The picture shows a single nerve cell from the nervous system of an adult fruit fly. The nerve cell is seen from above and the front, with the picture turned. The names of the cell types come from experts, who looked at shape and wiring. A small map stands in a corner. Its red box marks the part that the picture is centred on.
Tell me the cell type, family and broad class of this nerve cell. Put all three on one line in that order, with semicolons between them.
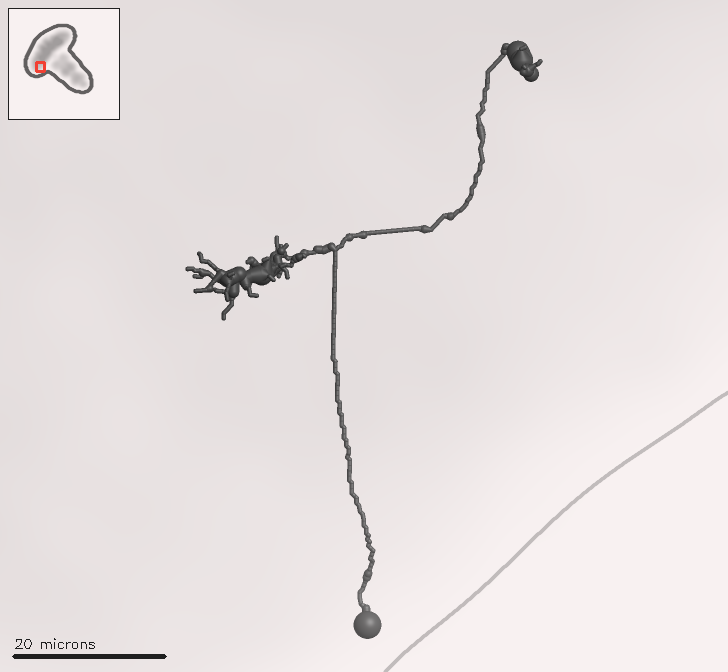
T3; T; optic-lobe intrinsic neuron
